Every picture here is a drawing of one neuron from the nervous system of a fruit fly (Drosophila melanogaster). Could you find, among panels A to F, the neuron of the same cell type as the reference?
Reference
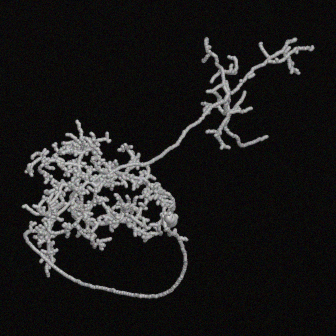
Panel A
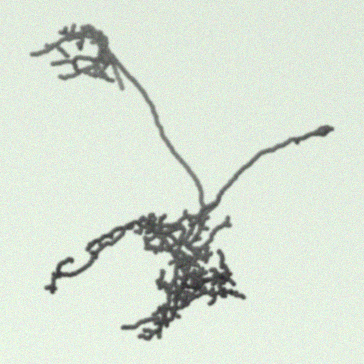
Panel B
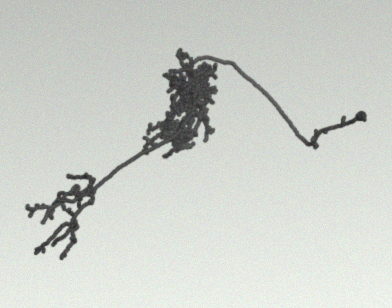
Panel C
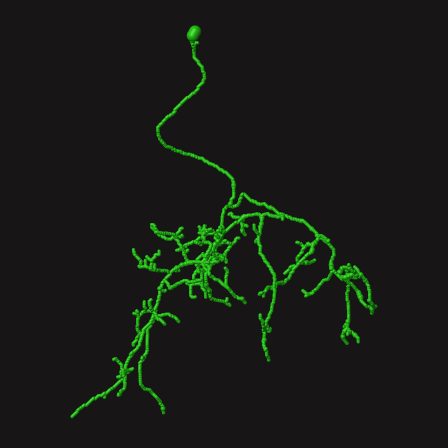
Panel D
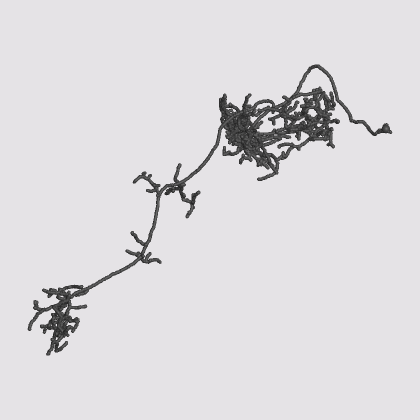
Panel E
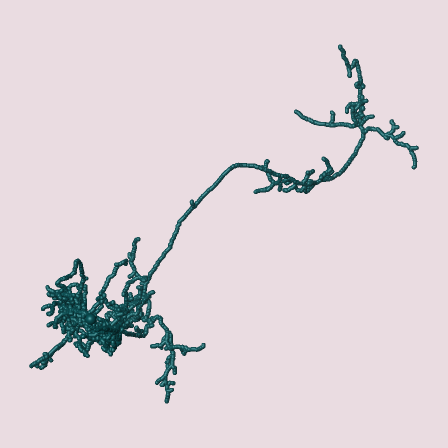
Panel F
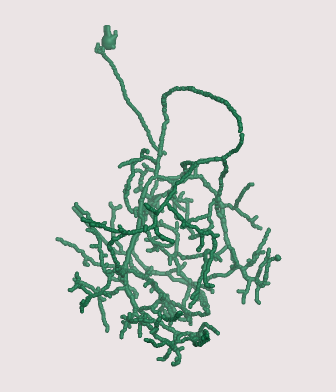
Panel B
